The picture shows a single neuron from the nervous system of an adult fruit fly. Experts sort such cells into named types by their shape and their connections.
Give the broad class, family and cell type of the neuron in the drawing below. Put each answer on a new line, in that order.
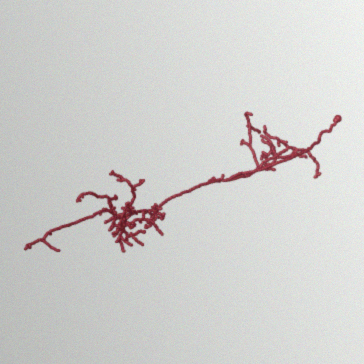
nerve-cord intrinsic neuron
hemilineage 21A
IN21A043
